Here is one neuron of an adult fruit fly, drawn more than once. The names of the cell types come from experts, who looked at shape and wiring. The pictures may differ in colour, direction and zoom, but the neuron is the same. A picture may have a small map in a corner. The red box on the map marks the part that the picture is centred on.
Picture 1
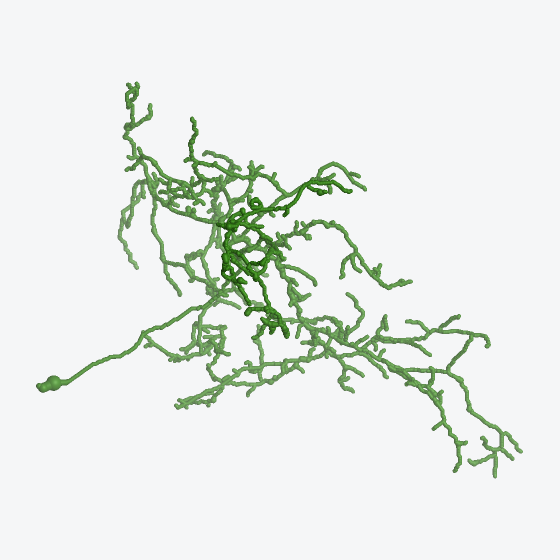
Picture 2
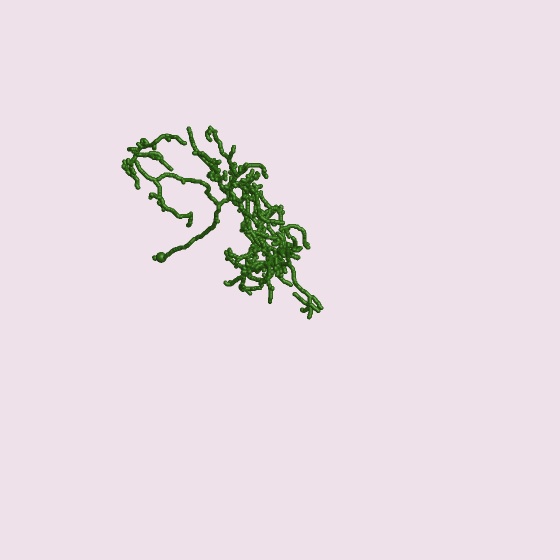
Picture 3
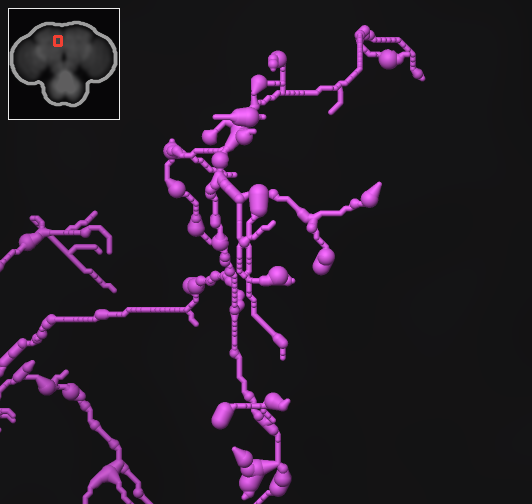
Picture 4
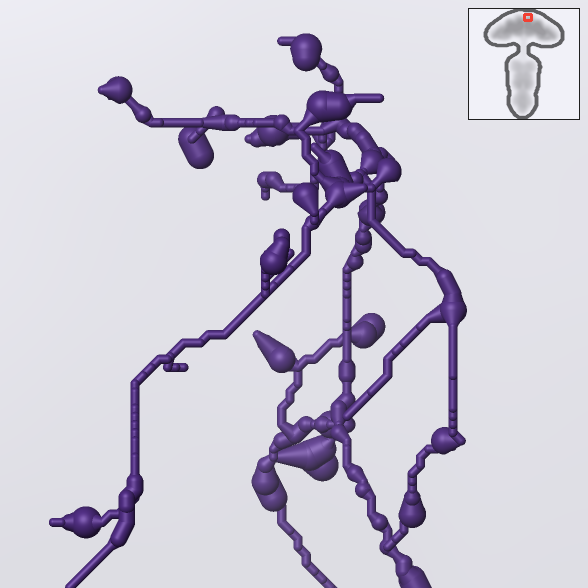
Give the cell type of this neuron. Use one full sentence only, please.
This neuron is included in the cell type CL123_e.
